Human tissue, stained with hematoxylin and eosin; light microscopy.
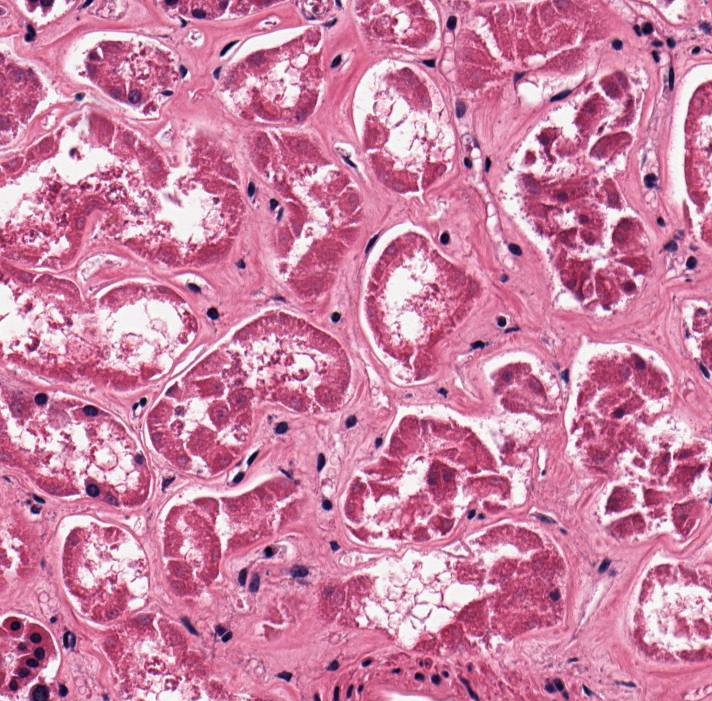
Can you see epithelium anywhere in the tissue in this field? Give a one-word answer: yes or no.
Yes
